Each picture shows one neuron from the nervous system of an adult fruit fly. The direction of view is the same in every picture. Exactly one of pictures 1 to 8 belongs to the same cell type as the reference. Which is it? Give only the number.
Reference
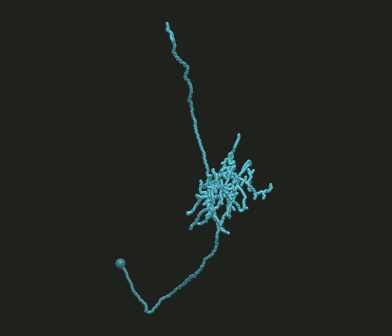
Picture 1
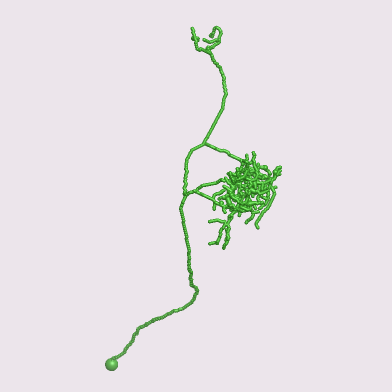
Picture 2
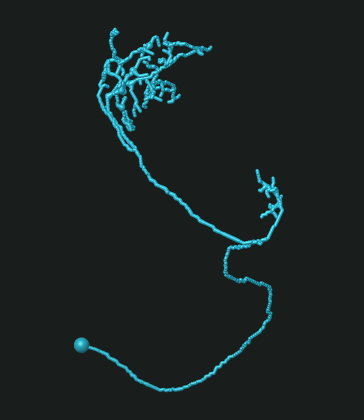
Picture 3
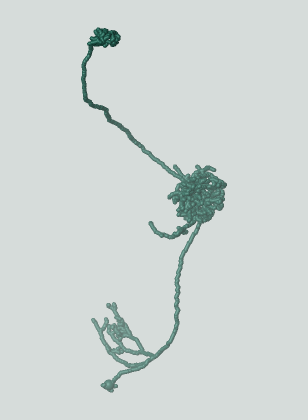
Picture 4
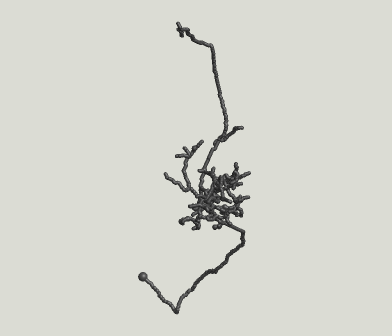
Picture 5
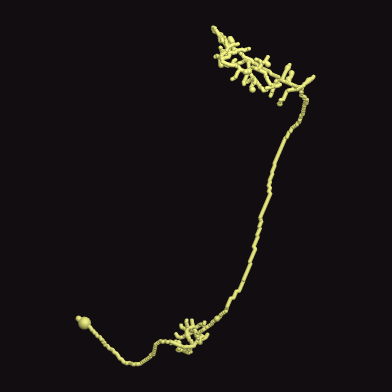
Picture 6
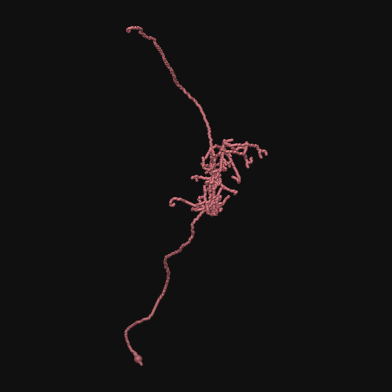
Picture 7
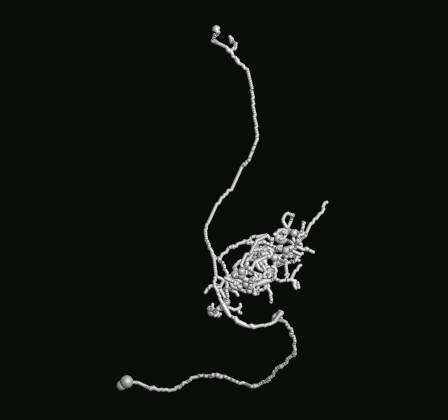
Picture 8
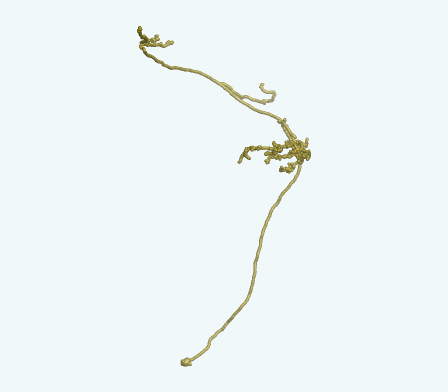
7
